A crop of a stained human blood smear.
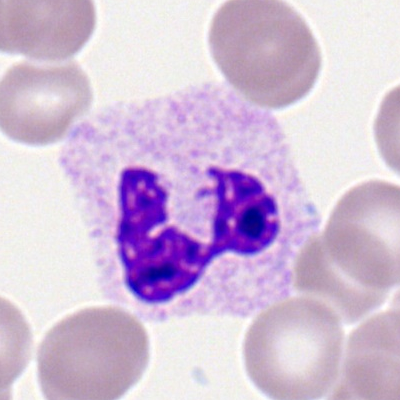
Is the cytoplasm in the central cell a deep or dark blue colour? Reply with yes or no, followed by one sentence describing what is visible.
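No. The cytoplasm is plentiful and pale pink.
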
